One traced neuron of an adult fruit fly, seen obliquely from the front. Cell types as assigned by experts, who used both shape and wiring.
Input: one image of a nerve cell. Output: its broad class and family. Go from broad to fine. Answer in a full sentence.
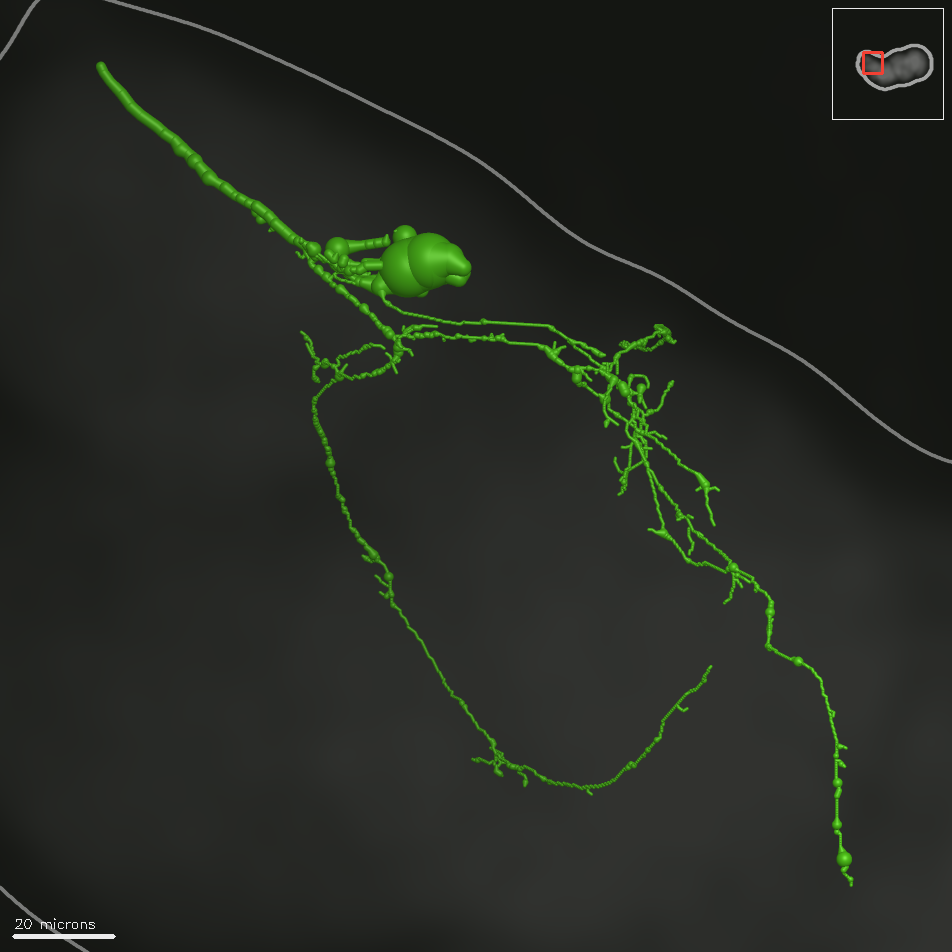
A motor neuron of the nerve cord of the MNad family.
